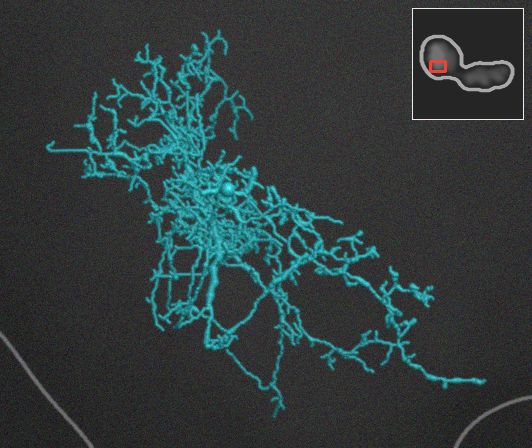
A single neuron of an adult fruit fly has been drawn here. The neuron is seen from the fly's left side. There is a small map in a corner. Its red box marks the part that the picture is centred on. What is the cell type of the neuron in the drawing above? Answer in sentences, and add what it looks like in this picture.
It is of cell type GNG588. This is a central-brain intrinsic neuron. The cell body is in the middle of the picture. The picture shows more than a hundred branch ends.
